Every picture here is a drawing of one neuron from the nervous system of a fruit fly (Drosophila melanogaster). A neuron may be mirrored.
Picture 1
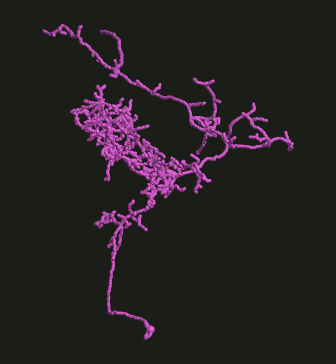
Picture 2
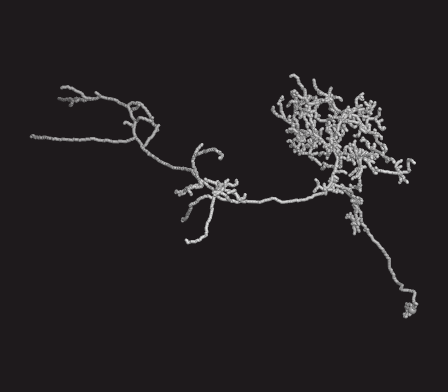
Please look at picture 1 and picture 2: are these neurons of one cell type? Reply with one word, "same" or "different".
same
